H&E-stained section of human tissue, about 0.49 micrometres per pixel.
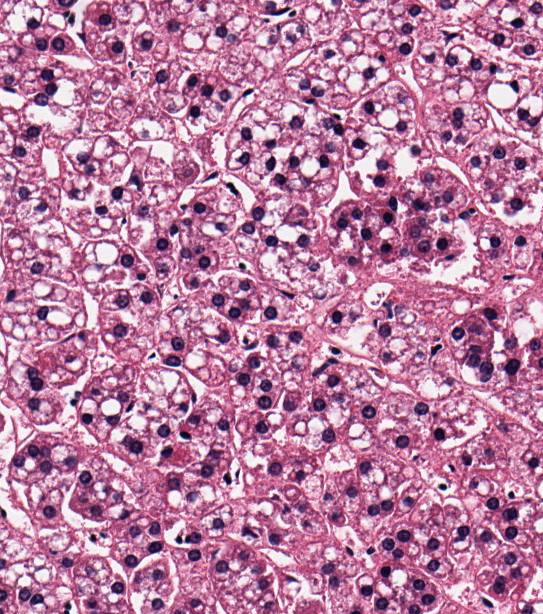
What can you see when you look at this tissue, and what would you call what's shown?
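Look first at the cytoplasm: many cells are packed with multiple small, clear, round vacuoles, which gives them a bubbly look. Their nuclei are round and mostly central. Between the nests run thin pink septa whose flattened, elongated dark nuclei line narrow vascular channels. Notice also that no glands or tubules with a lumen appear among the cells. What you are looking at is adrenal gland.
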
